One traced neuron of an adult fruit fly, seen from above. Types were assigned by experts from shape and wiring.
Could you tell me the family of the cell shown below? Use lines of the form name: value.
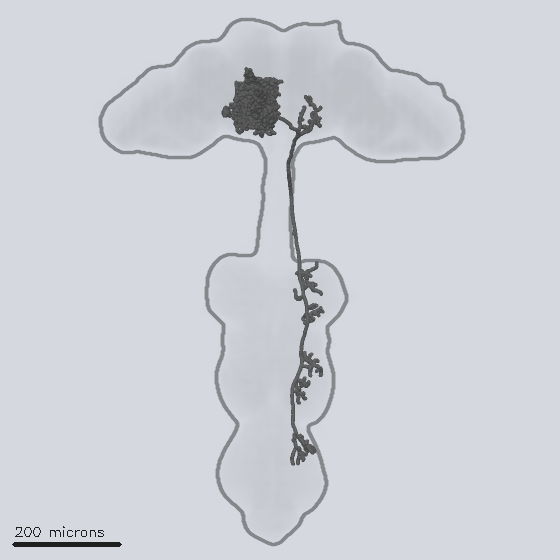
family: hemilineage 07B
